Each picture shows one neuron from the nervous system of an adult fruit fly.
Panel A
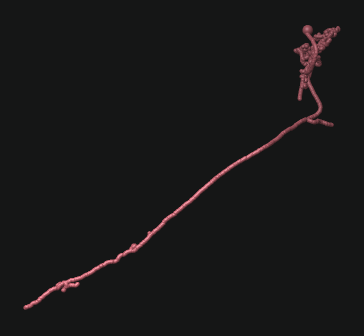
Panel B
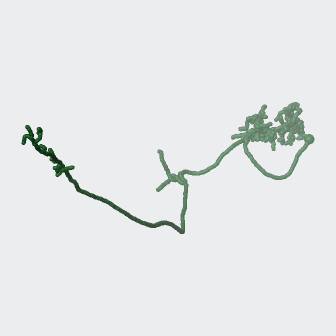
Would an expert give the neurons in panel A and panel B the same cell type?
no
